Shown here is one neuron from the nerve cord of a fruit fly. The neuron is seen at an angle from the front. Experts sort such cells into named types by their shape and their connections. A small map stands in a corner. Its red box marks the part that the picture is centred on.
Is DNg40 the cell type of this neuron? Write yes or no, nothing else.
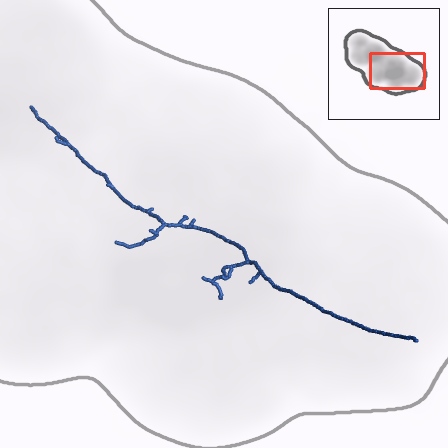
yes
